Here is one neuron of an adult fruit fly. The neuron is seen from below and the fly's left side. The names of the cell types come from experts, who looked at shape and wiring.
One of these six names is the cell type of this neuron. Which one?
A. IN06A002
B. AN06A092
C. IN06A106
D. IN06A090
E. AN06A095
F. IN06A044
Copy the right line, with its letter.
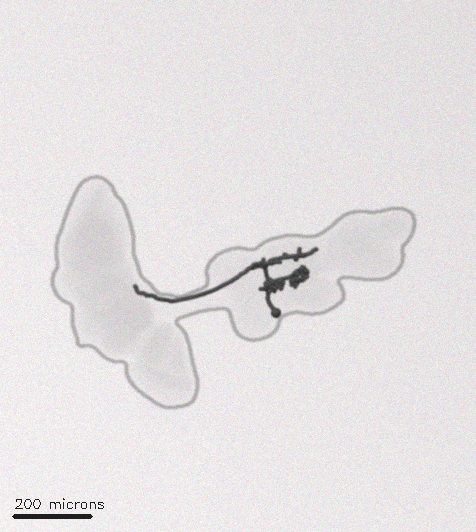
B. AN06A092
